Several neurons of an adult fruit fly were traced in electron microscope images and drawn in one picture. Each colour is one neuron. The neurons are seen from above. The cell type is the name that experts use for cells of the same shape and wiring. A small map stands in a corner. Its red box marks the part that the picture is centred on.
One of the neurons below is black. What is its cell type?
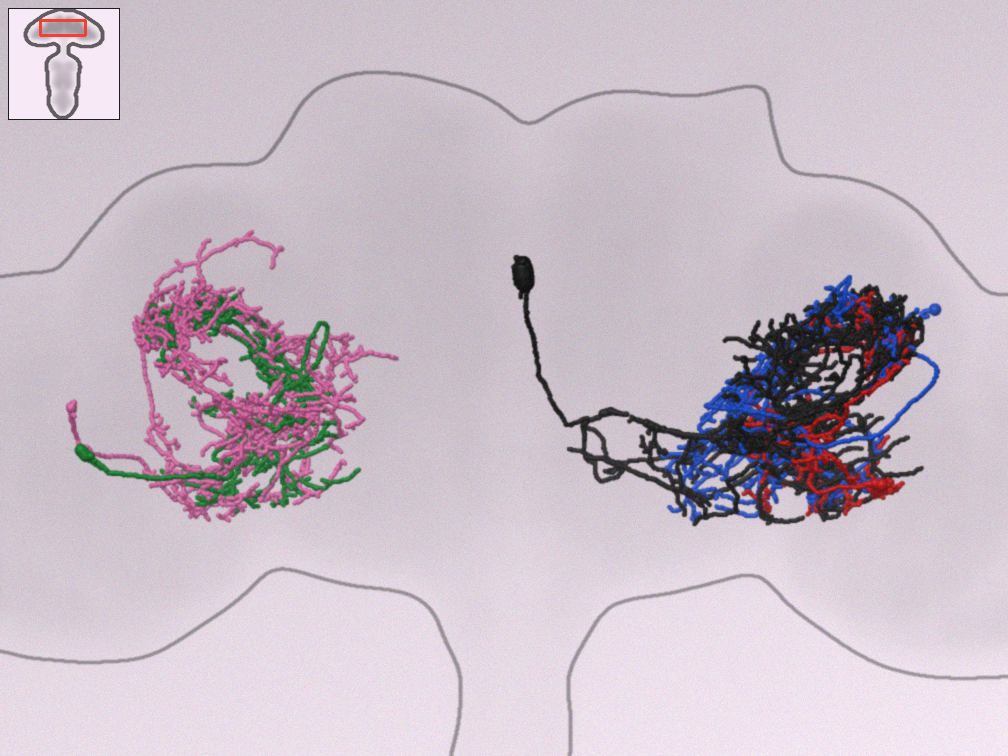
SLP438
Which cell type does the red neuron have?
SLP381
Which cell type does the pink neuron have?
SLP456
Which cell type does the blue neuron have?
SLP080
